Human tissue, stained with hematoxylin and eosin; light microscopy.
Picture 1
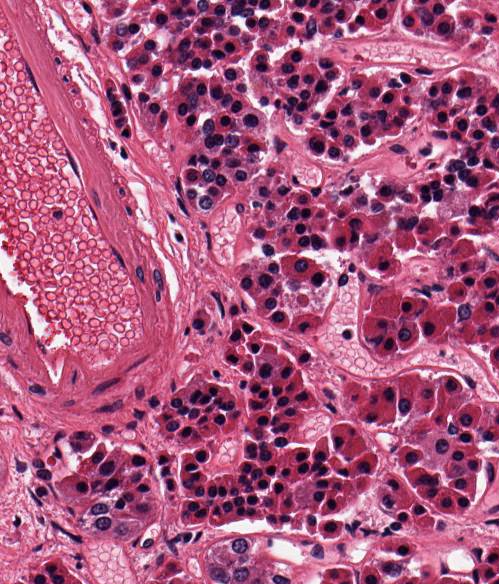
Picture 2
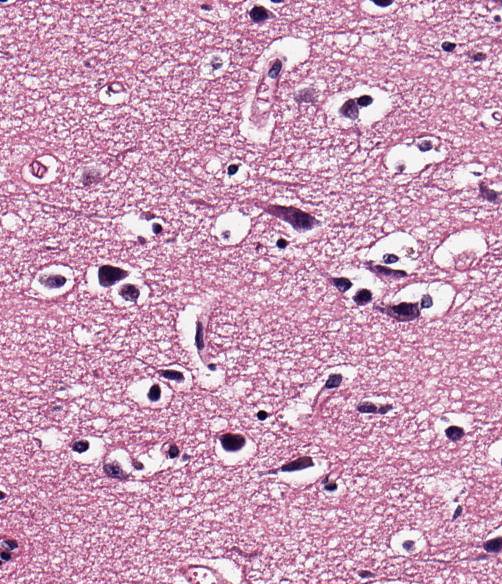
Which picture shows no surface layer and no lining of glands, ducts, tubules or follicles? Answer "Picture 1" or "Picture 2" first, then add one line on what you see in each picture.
Picture 2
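In picture 1: The right and lower parts of the field are filled by epithelial cells grouped in nests and cords separated by thin septa.
In picture 2: No epithelium, glands or fat are present anywhere in the field.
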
